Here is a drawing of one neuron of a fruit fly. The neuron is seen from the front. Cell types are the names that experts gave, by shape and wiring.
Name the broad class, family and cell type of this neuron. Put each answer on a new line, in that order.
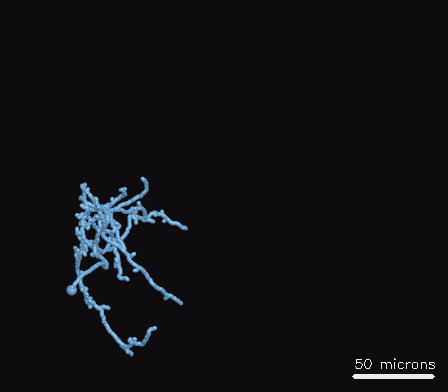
nerve-cord intrinsic neuron
hemilineage 16B
IN16B090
